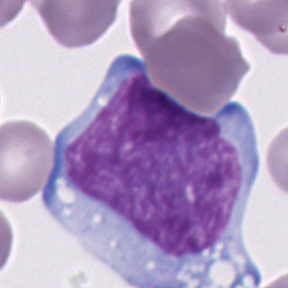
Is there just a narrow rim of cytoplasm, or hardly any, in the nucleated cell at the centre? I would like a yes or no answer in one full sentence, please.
No, the cytoplasm of this cell is abundant.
